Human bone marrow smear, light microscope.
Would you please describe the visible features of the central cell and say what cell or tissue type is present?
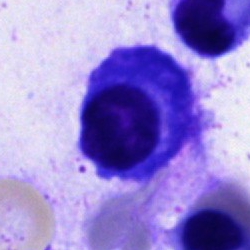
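Off-centre nucleus, toward the lower left. Paler band of cytoplasm curving around the nucleus on its right. Outline irregular, small bulges along the edge. Cytoplasm without granules. Plasma cell.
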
